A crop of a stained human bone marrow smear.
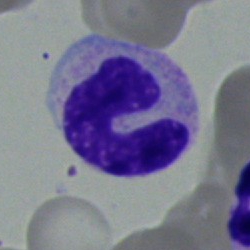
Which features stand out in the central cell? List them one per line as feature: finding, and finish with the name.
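Nucleus: thick C shape, deep notch opening to the right
Chromatin: dark purple, clumped, with paler patches
Cytoplasm: moderate amount, pale pinkish-lilac
Granules: fine, faint, pinkish, scattered through the cytoplasm
Identification: band neutrophil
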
